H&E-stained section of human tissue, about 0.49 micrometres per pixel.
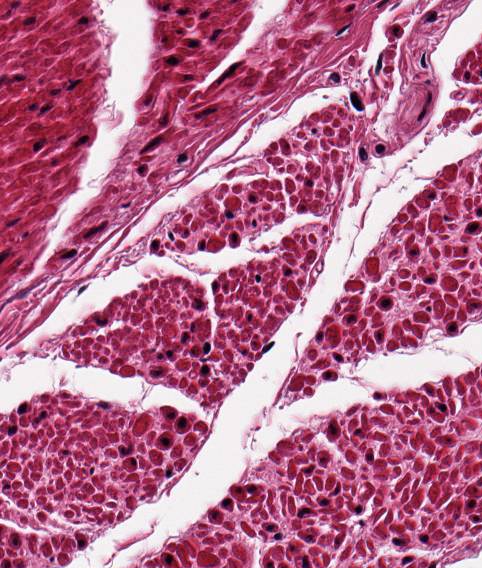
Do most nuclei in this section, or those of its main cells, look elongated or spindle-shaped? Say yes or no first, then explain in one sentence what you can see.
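No. Where cross-cut cells show a nucleus, it is a single dark round dot sitting centrally within the profile.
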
